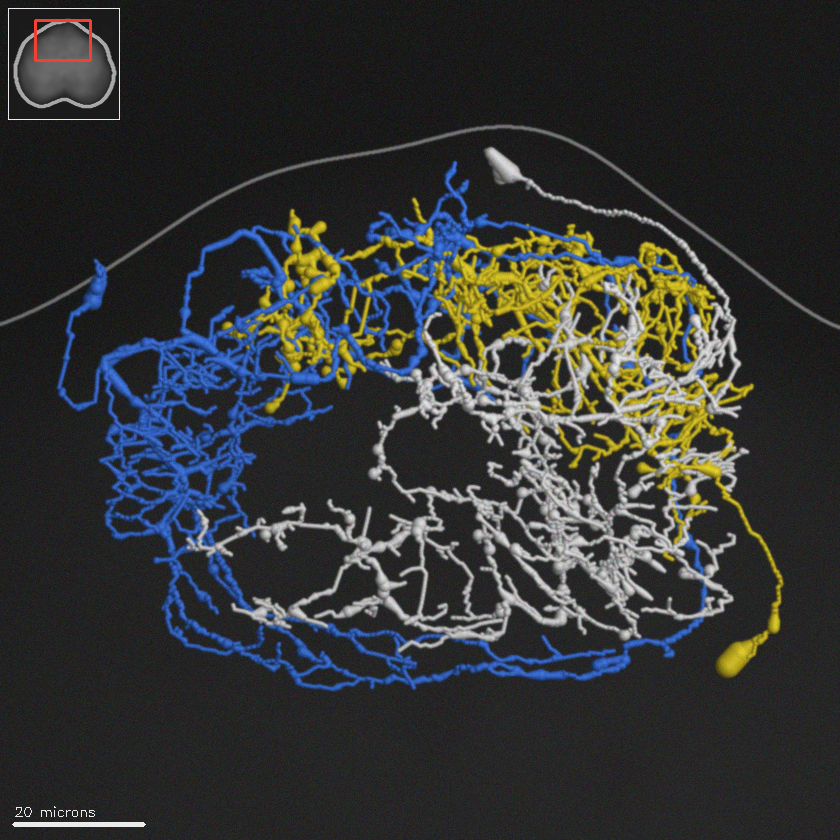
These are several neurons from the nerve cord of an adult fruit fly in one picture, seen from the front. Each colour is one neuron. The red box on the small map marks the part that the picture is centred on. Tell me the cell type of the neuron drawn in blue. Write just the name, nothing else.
INXXX352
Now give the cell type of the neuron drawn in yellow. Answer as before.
IN06A064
